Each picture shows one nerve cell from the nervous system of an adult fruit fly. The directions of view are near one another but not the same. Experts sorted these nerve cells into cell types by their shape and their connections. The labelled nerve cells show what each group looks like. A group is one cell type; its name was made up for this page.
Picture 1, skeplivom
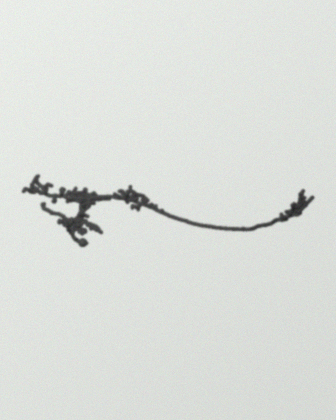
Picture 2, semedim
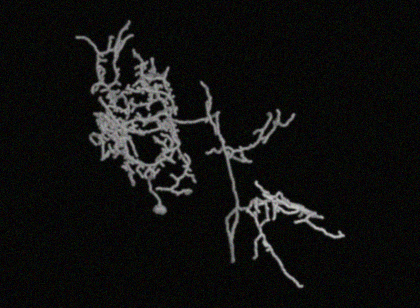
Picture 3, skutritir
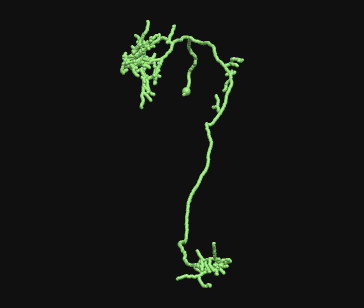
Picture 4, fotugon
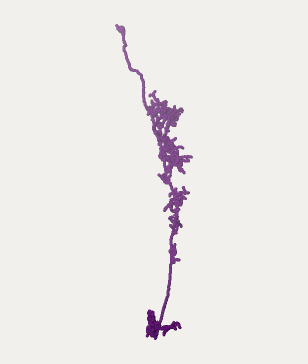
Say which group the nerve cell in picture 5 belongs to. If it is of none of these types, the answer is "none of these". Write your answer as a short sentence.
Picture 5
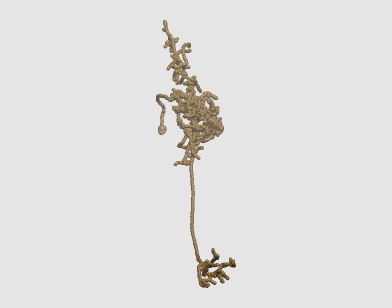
It belongs to none of these.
